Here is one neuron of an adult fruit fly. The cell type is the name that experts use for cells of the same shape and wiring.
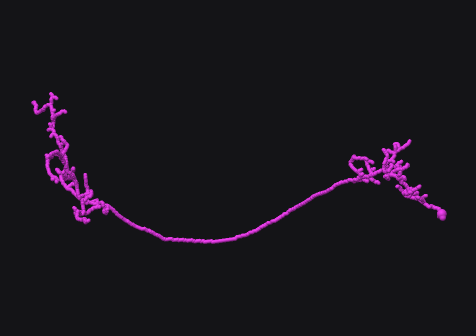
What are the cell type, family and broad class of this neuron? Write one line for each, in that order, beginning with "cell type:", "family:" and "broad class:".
cell type: CB1008
family: hemilineage FLAa3
broad class: central-brain intrinsic neuron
